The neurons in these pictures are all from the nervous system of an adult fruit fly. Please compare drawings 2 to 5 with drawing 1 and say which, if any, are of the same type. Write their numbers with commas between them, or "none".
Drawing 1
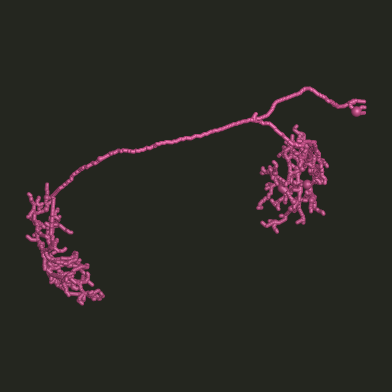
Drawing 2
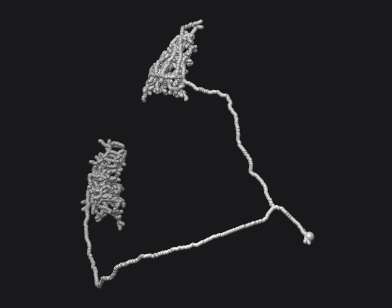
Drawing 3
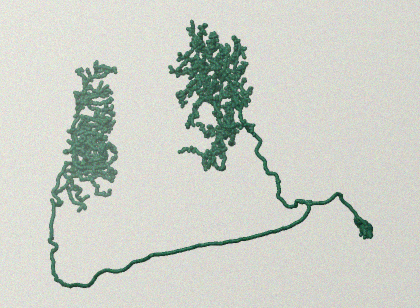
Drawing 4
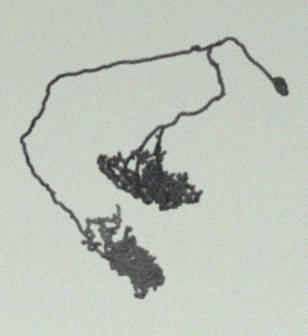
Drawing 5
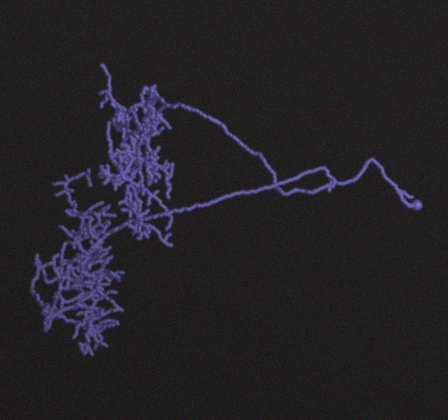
2, 3, 4, 5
